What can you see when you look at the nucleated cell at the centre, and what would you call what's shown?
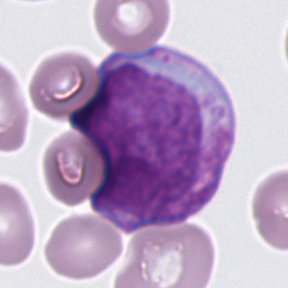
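The nucleus lies toward the left, leaving the widest band of cytoplasm on the right. Its chromatin is finely stippled, with no coarse dark clumps. The cytoplasm, free of vacuoles, is deeper blue at the margin than beside the nucleus. This is an atypical promyelocyte.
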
